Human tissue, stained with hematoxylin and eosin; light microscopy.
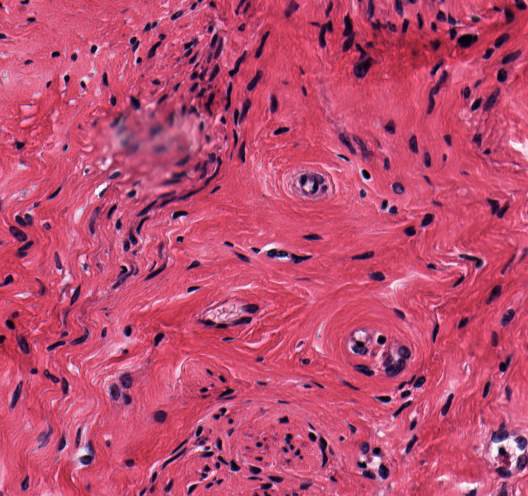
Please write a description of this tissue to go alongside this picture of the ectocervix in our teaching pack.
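Dense, deeply eosinophilic collagenous tissue with wavy fibres occupies the entire field. In the centre and lower right, several small vessels are each encircled by concentric layers of collagen. Their lumens are narrow relative to these thick collagen cuffs. Scattered cells carry elongated, dark, spindle-shaped nuclei.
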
